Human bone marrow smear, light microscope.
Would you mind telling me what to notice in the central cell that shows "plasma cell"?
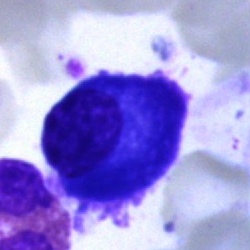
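First on the checklist, colour: the cytoplasm here is deep blue.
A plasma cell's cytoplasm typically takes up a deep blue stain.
That point therefore goes with the name plasma cell. Next, amount: the cytoplasm is plentiful, taking up more of the cell than the nucleus does. Then outline: a rounded oval. Last, the edge: small irregular blebs stick out from the lower edge of the cell.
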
